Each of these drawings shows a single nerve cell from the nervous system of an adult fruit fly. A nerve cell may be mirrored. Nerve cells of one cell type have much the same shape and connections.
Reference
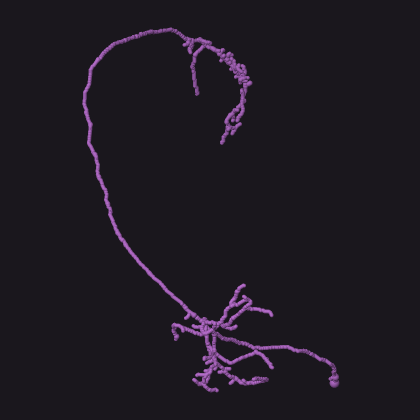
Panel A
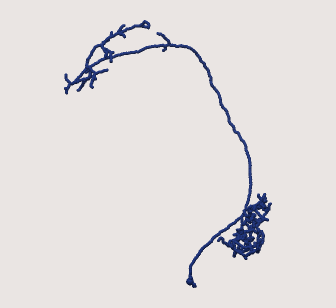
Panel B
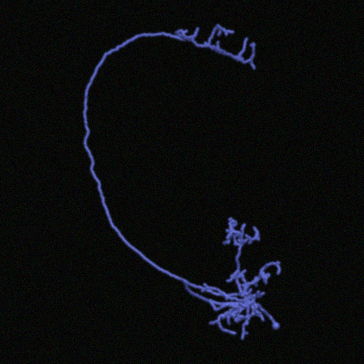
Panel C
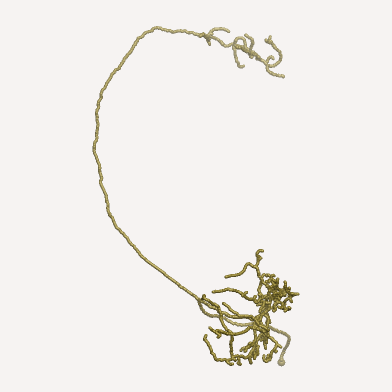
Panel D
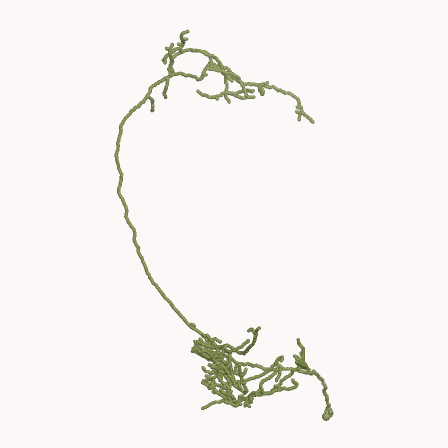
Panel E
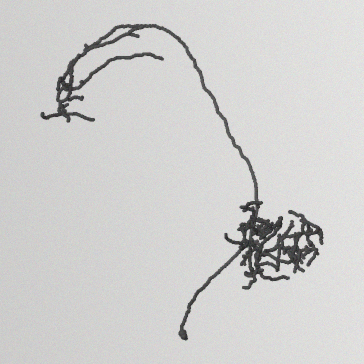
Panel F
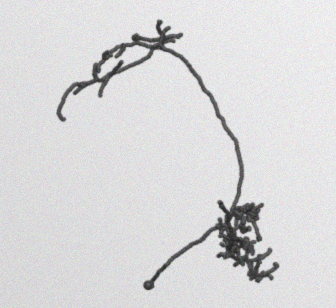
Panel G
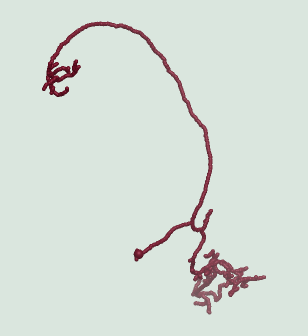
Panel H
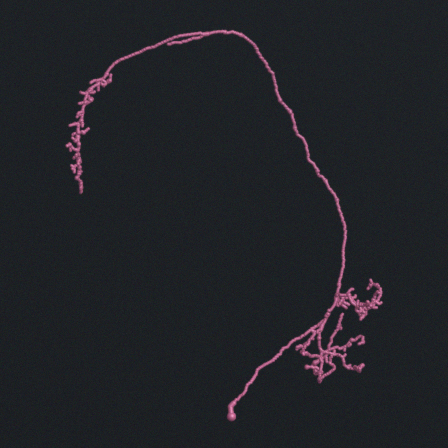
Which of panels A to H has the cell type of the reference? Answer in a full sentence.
The nerve cell in panel H is of the same cell type.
